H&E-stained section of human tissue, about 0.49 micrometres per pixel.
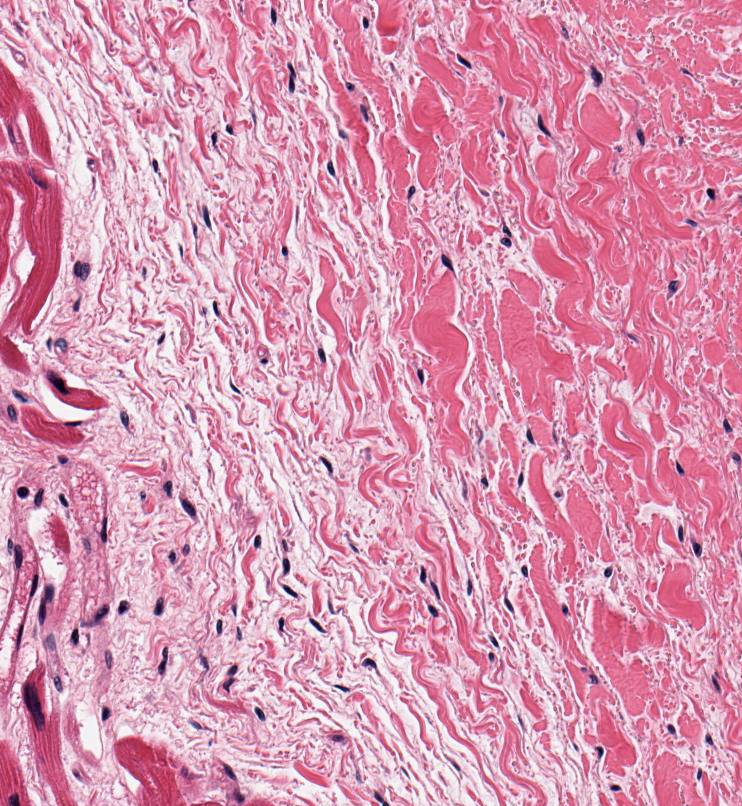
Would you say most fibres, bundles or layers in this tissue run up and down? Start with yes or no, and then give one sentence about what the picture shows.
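Yes. The collagen bundles are wavy and run mainly from the top to the bottom of the field.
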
